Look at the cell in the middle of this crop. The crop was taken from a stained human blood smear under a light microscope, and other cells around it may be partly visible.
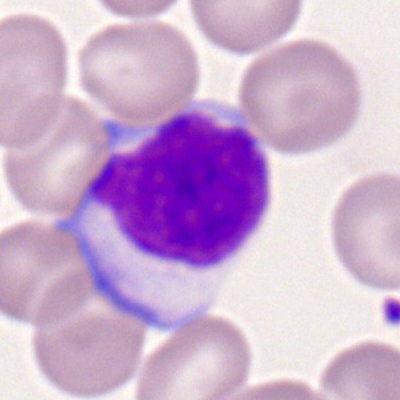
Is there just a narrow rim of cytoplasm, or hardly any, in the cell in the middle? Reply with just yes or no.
No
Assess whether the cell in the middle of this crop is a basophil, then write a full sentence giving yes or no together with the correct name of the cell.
No, calling it a basophil is wrong; the middle cell is a lymphocyte.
